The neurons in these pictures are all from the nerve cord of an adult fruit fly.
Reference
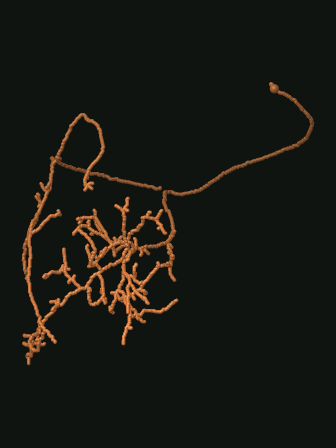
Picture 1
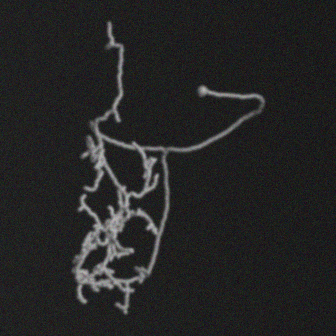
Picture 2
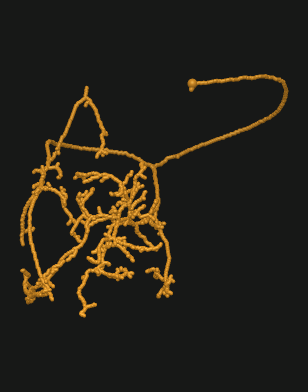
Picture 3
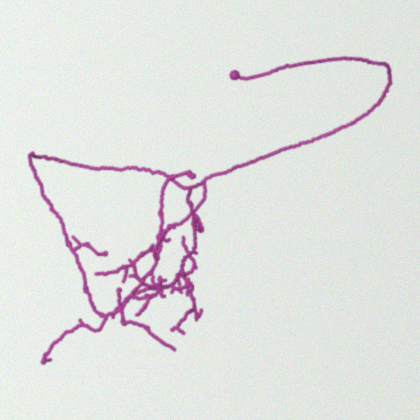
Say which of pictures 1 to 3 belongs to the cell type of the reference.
Picture 2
